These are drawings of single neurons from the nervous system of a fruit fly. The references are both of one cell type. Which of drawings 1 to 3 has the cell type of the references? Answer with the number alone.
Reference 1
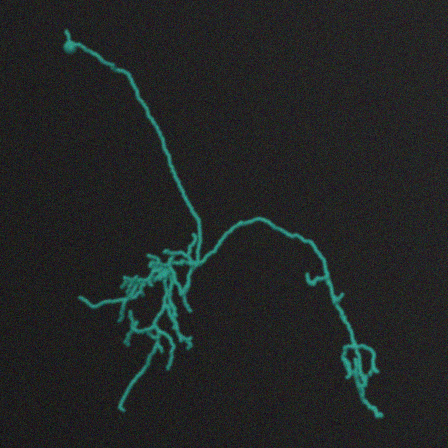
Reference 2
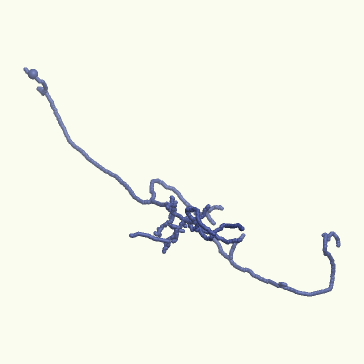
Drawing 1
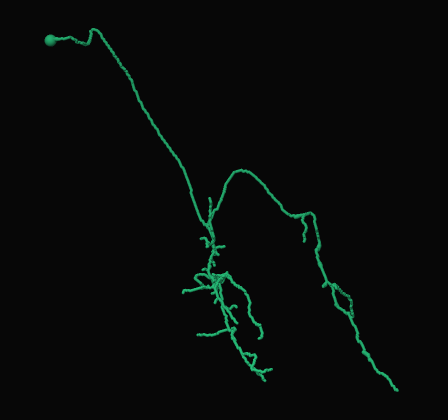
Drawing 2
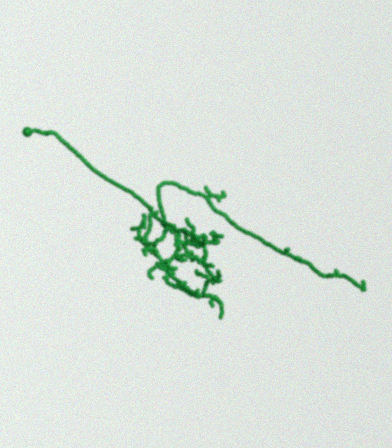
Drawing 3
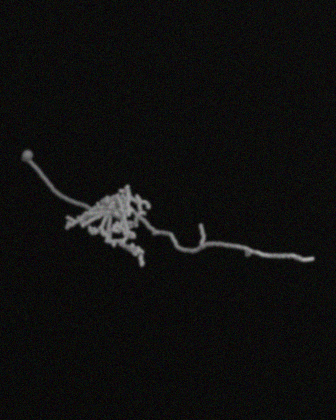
1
